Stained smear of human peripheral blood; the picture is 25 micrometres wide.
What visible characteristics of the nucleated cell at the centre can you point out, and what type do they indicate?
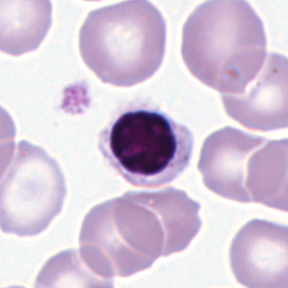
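Start with the nucleus of the nucleated cell at the centre: it is one undivided mass, without lobes or a deep indentation. Around it, the cytoplasm is very pale and faintly bluish-grey, and you won't find any visible granules in it. Notice, too, that the outline of the cell is slightly irregular rather than smoothly round. What you have here is a normoblast.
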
